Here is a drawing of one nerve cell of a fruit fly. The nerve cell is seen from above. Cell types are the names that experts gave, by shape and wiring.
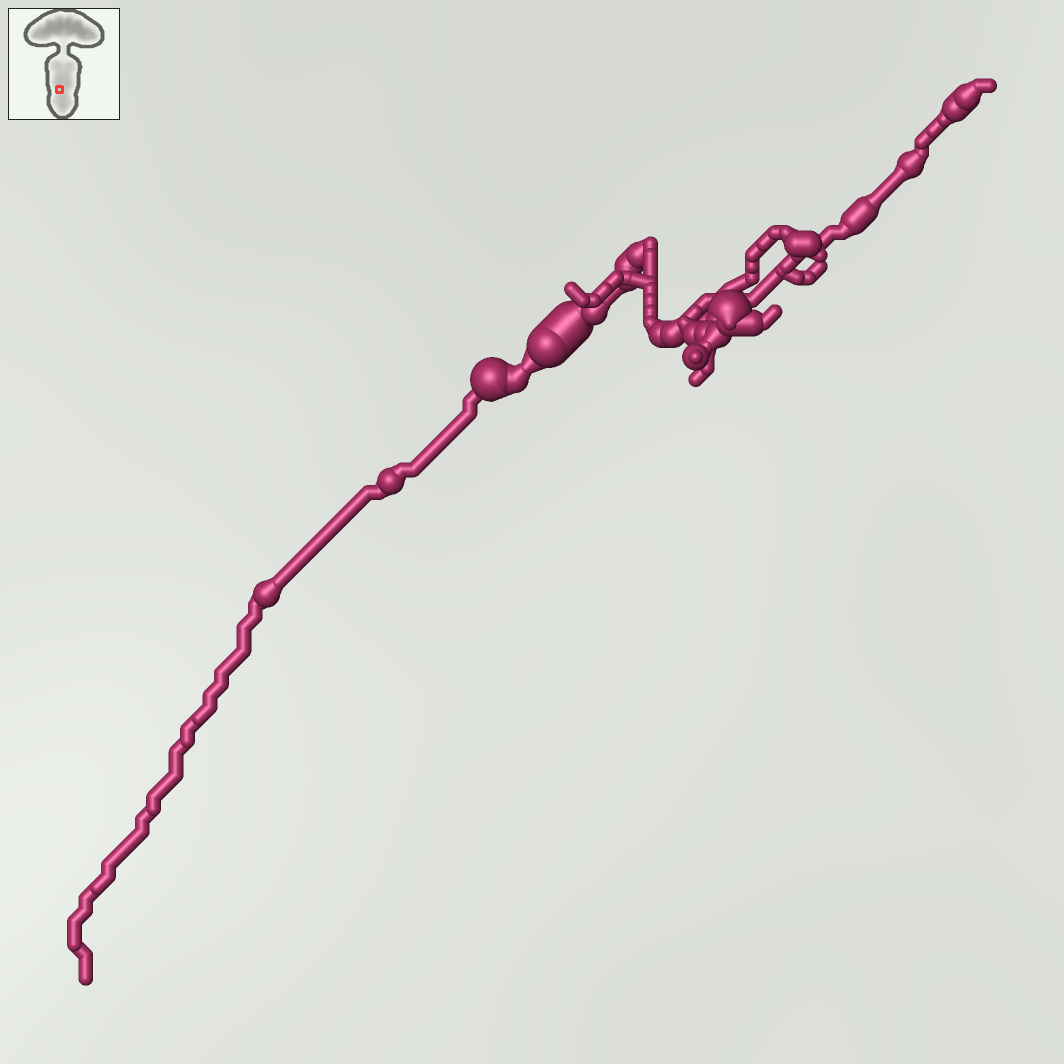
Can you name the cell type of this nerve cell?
SNta30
